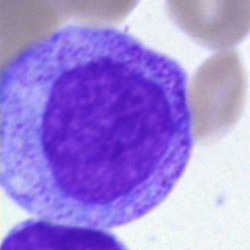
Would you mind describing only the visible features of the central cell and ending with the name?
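In outline the cell is roughly round, its edge slightly uneven. A moderate rim of blue cytoplasm surrounds the nucleus and is widest on the left side. Fine reddish-purple granules are scattered through this cytoplasm, and no vacuoles are visible in it. The cell is a myelocyte.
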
